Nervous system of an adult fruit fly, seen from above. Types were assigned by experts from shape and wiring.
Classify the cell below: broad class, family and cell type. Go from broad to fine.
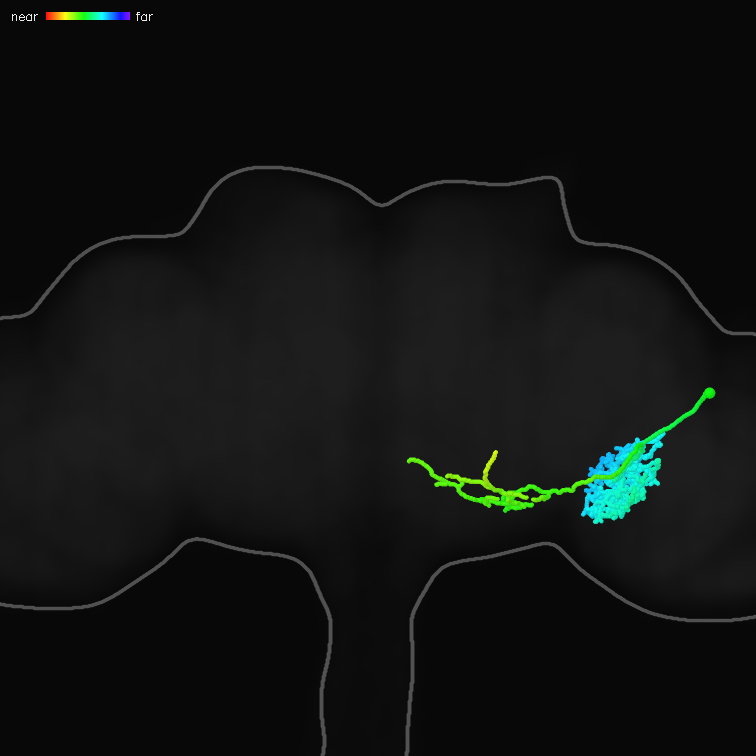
visual projection neuron; LT; LT59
